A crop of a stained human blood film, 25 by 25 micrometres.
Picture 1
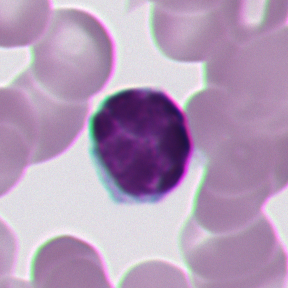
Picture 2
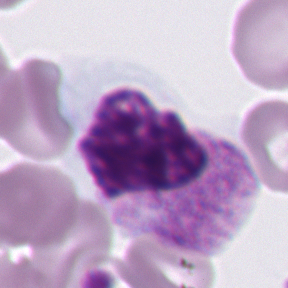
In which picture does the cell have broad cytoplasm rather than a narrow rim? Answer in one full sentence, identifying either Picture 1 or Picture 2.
What picture 2 shows is a cell with abundant cytoplasm.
